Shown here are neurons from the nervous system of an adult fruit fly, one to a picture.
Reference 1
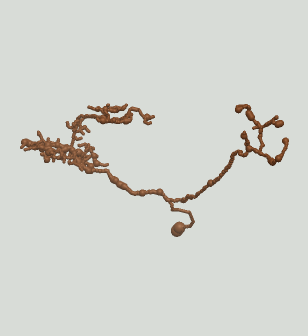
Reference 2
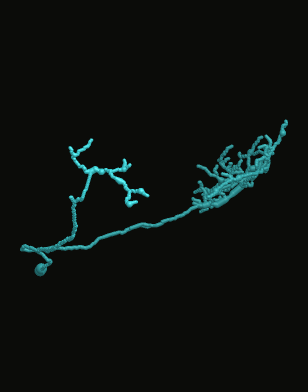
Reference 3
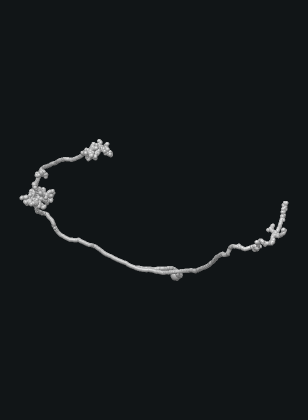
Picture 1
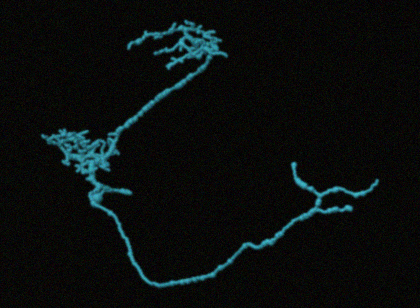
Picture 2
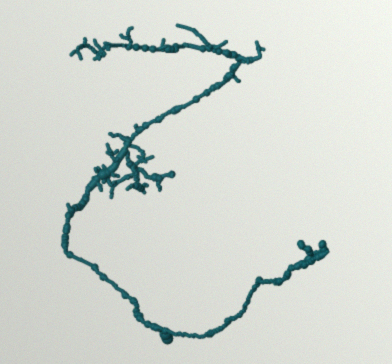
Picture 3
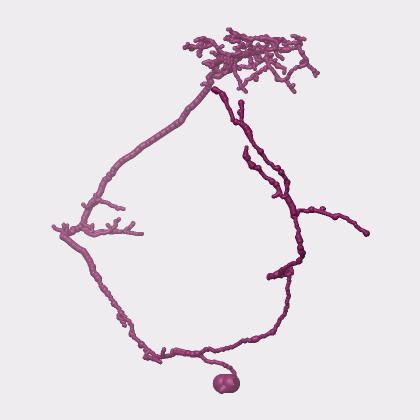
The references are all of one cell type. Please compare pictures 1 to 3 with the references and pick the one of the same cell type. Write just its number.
2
